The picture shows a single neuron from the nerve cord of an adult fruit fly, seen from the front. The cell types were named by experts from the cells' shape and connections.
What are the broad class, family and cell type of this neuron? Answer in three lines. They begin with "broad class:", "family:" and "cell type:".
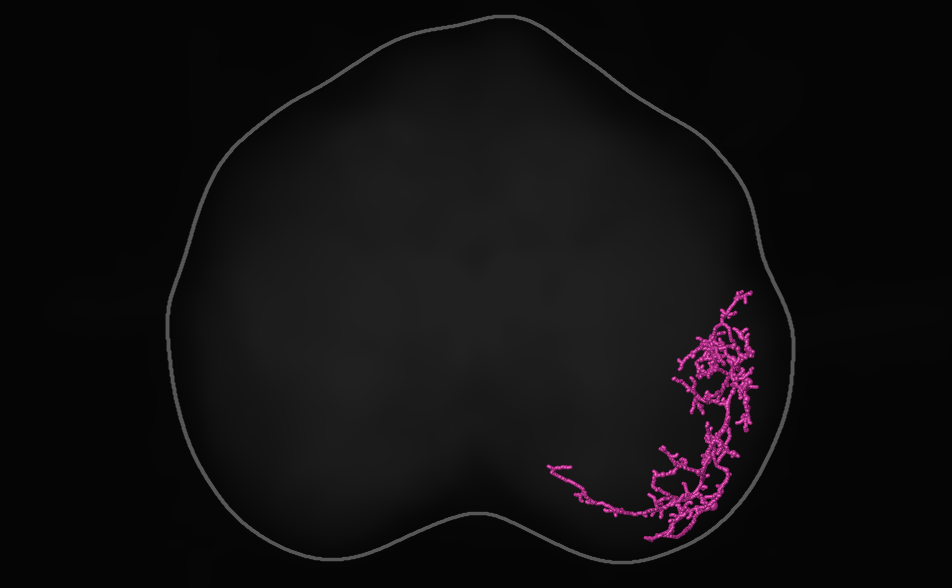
broad class: nerve-cord intrinsic neuron
family: hemilineage 13A
cell type: IN13A065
